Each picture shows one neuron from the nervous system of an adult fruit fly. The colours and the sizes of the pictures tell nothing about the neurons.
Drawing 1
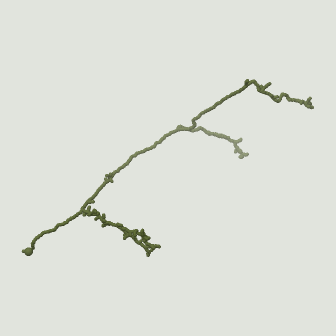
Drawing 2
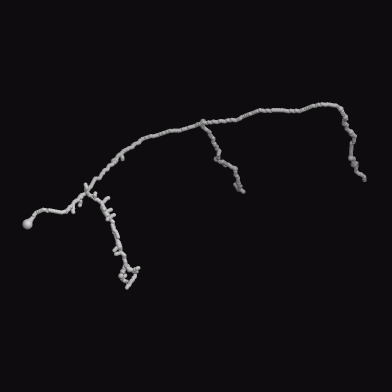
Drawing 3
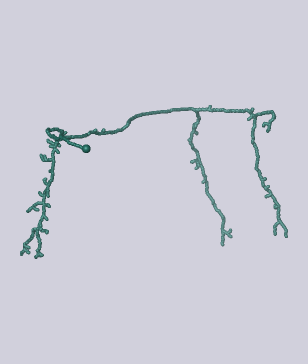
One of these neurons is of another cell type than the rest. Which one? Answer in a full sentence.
Drawing 3 shows a neuron of another cell type.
